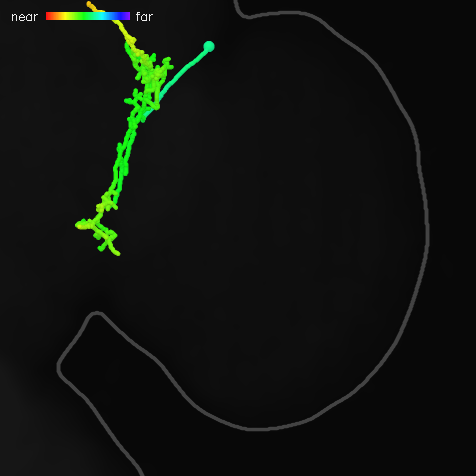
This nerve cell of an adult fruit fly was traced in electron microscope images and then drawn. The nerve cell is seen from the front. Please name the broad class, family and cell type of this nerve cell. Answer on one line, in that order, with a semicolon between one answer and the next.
central-brain intrinsic neuron; hemilineage VPNp&v1_posterior; WEDPN6A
